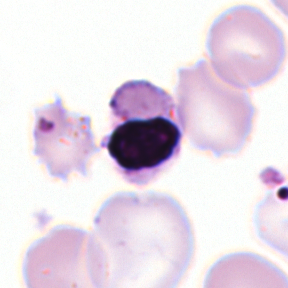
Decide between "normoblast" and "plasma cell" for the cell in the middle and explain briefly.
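It's a normoblast.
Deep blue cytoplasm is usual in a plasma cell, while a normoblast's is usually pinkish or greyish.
Here the cytoplasm is pale lilac-purple, not deep blue, and most of it sits above the nucleus as a cap. The nucleus lies low and off-centre, its chromatin very dark and densely condensed.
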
